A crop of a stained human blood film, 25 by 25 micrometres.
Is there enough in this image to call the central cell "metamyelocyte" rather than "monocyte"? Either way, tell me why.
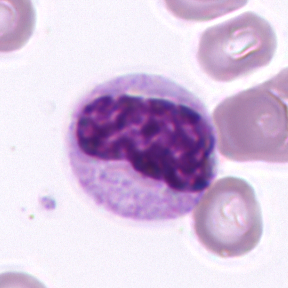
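This is a metamyelocyte.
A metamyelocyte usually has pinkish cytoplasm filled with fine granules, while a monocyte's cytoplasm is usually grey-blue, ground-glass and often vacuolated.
Here fine pinkish-purple granules are scattered through the cytoplasm, which is pale lilac-grey, with its widest band below the nucleus. The nucleus is elongated side to side with a shallow indentation along its lower edge and fills about 50% of the cell, which is about 13 micrometres across.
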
